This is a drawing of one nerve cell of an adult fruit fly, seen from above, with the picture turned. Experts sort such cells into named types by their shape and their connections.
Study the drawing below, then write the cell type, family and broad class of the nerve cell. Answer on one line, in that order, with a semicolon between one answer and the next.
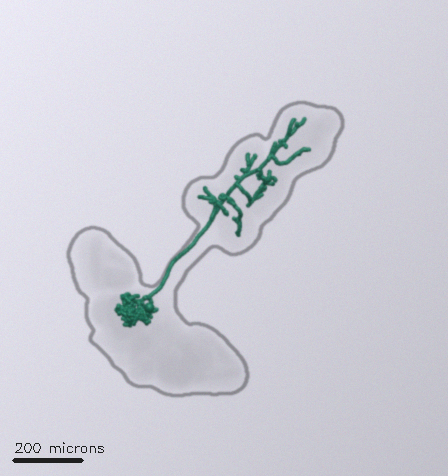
DNpe006; hemilineage PSp3; descending neuron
